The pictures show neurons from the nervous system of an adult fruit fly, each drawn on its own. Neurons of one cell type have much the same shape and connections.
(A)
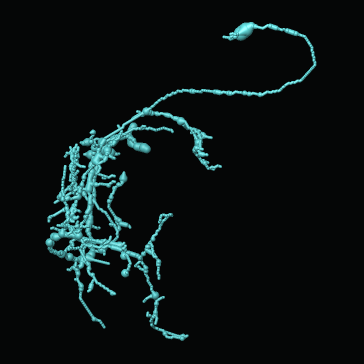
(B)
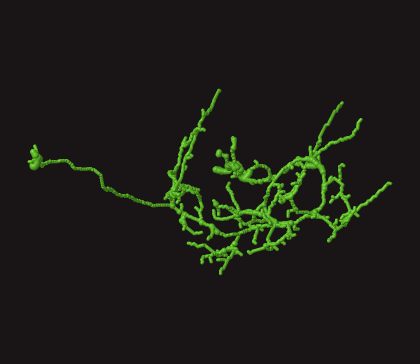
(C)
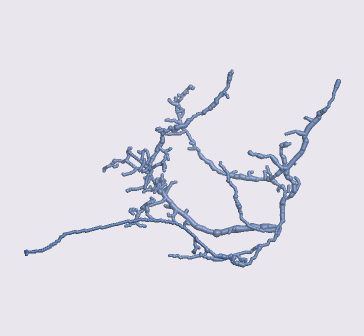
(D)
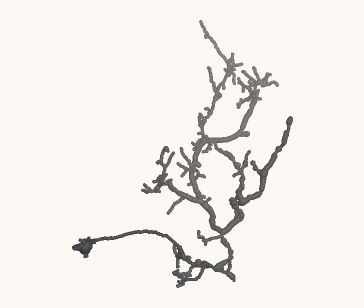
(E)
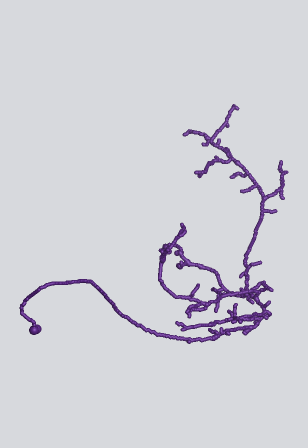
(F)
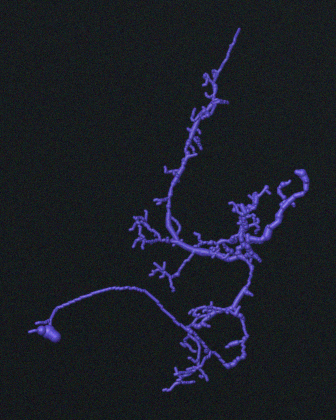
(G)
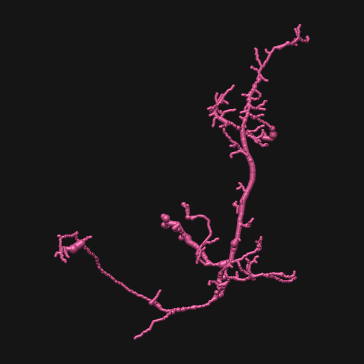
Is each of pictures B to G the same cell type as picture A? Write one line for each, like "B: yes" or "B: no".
B: yes
C: no
D: yes
E: no
F: no
G: no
